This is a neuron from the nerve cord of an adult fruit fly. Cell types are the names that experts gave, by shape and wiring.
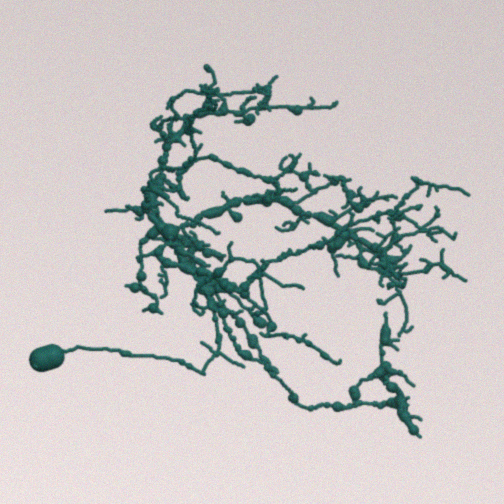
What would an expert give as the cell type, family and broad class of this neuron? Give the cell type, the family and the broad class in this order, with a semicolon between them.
IN20A.22A024; hemilineage 20A.22A; nerve-cord intrinsic neuron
